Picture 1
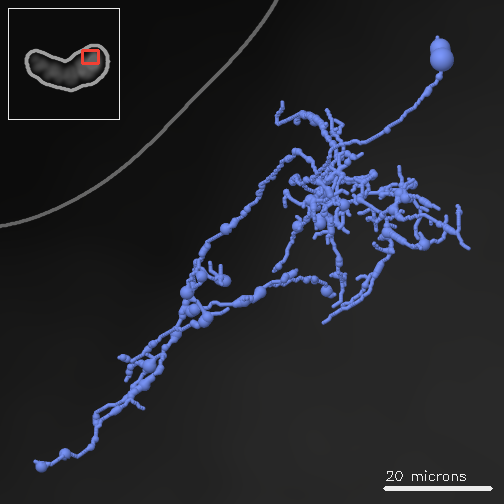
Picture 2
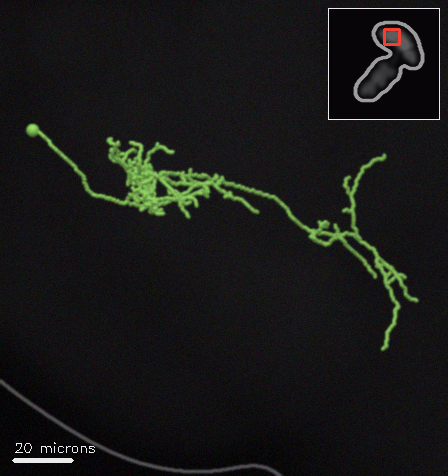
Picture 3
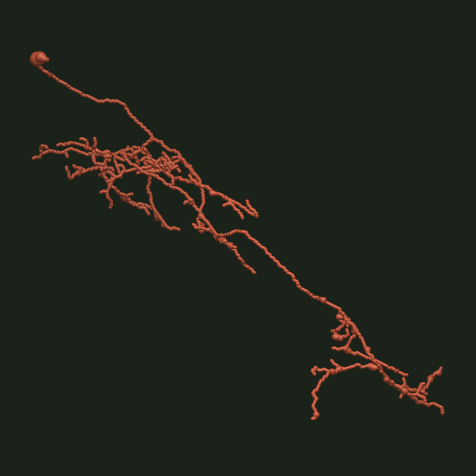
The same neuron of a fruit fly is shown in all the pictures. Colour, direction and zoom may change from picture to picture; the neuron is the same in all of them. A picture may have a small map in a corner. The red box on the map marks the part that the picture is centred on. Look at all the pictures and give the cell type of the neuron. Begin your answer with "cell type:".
cell type: ATL020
